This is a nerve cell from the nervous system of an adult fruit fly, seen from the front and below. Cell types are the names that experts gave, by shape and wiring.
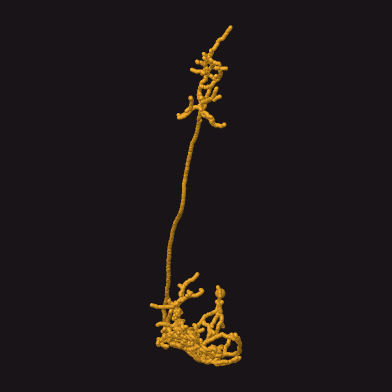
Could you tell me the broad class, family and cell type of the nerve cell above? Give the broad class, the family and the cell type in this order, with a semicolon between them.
ascending neuron; hemilineage 23B; AN23B010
